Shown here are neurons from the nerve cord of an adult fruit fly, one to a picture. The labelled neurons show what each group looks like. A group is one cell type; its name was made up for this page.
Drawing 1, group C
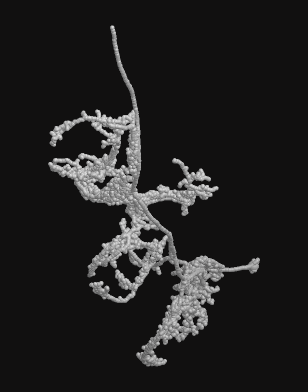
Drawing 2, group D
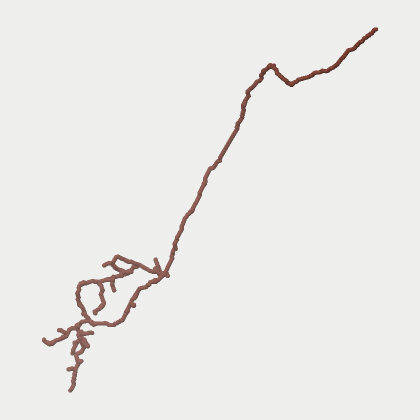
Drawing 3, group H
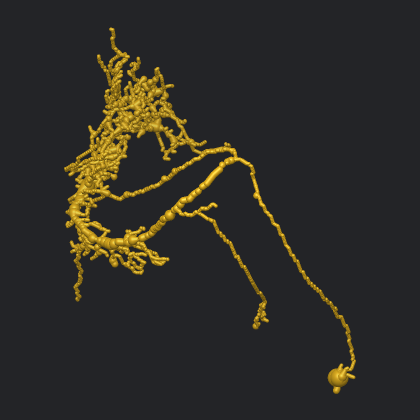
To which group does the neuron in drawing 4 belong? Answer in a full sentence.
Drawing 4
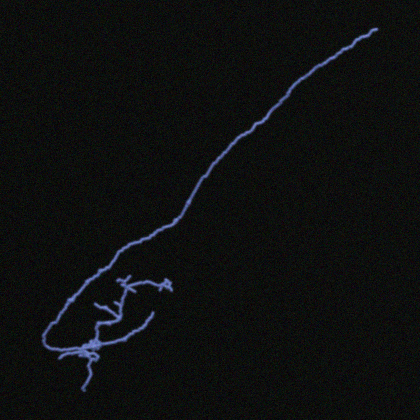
It belongs to group D.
